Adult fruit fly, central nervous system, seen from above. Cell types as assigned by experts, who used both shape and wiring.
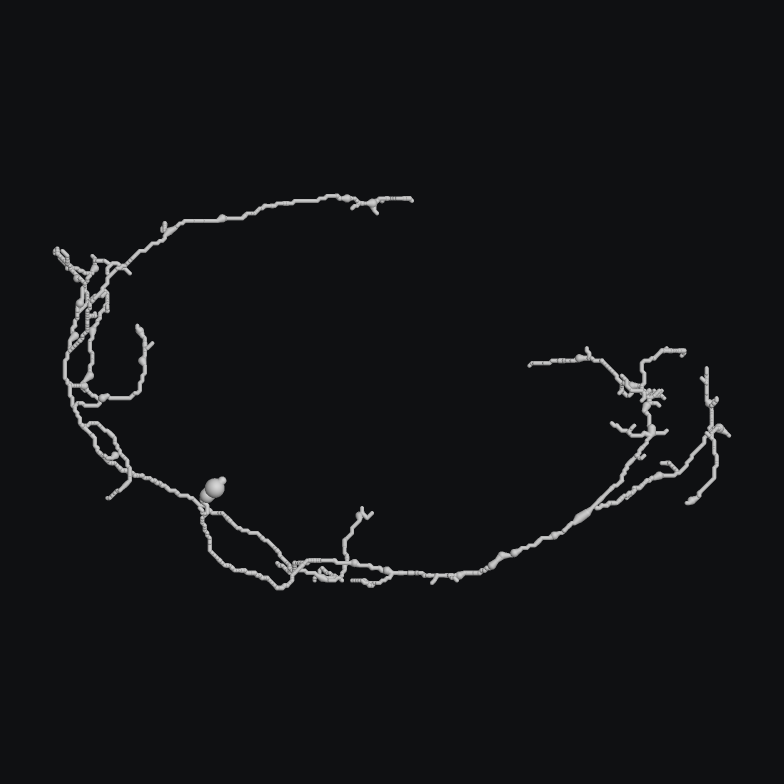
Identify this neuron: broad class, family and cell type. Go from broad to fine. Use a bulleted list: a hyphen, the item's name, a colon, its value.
- broad class: central-brain intrinsic neuron
- family: hemilineage SMPpd1
- cell type: CB1627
